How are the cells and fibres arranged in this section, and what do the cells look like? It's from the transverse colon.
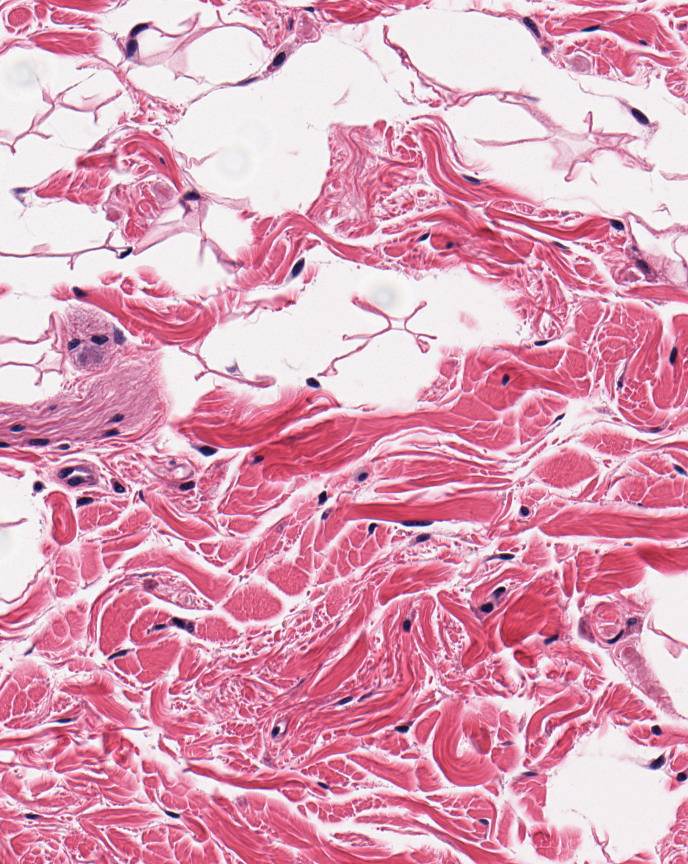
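Look first at the muscle fibres, which stand out by their deeply eosinophilic, bright pink cytoplasm. Narrow clear clefts separate many of these fibres from one another. The fat cells, in contrast, appear as empty white spaces divided by thin, delicate membranes. Neither epithelium nor glands can be found anywhere in the field.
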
